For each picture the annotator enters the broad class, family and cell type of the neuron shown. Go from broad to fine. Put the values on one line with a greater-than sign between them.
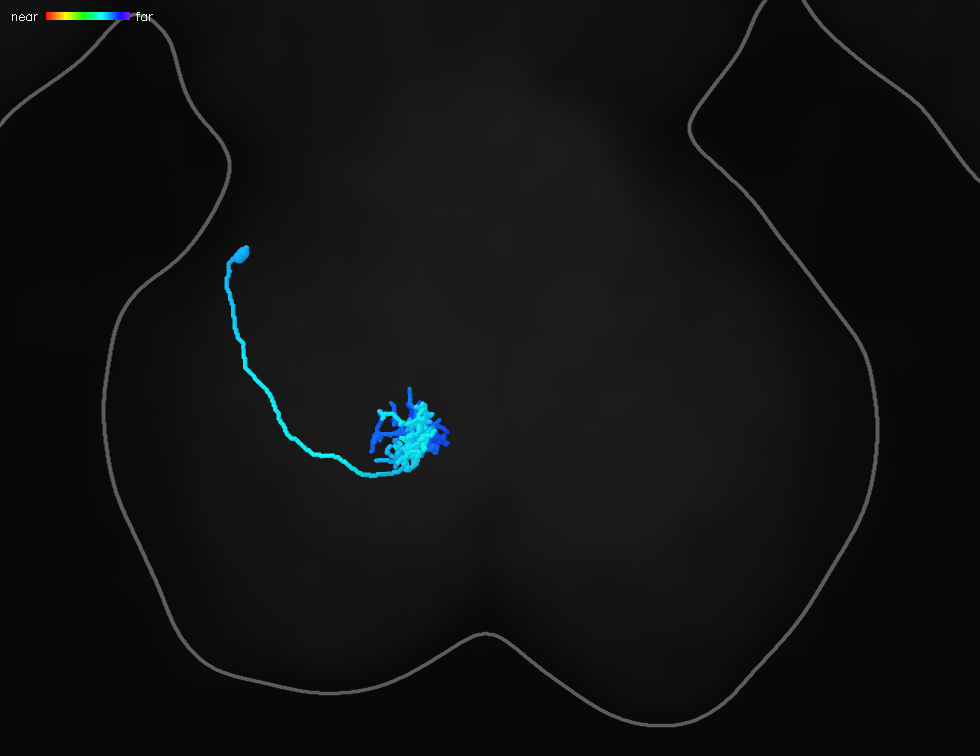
nerve-cord intrinsic neuron > hemilineage 09A > IN09A060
